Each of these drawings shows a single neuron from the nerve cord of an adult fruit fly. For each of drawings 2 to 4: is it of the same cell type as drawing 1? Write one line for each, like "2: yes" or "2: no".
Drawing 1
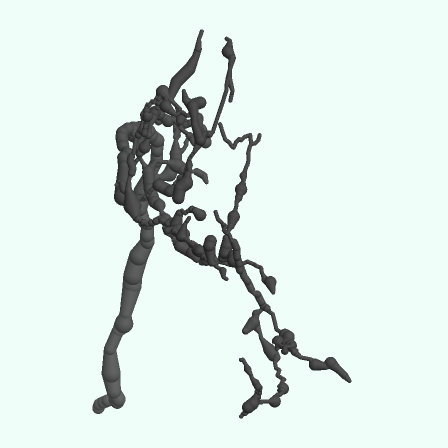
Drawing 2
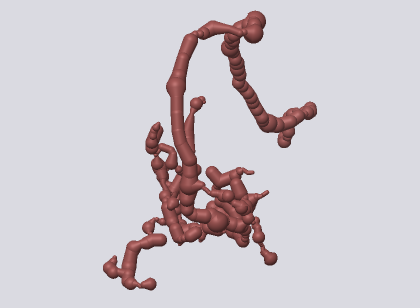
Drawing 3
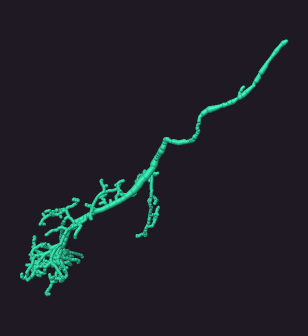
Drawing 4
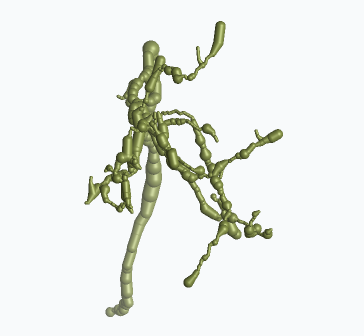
2: yes
3: no
4: yes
